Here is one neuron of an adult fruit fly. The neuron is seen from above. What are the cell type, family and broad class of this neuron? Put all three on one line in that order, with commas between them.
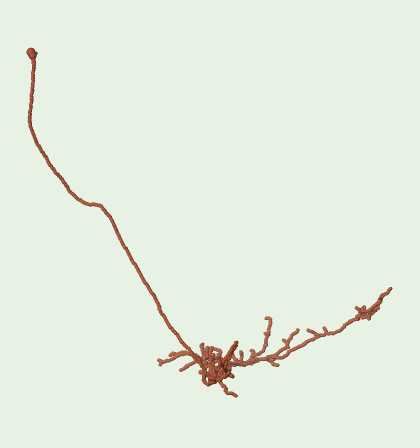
AMMC002, hemilineage WEDd2, central-brain intrinsic neuron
